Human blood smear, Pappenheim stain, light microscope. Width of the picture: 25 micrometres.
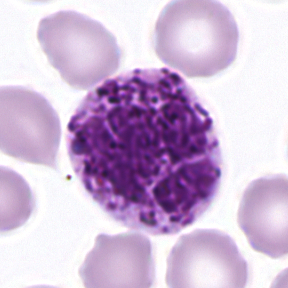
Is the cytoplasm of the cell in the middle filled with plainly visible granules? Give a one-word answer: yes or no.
Yes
